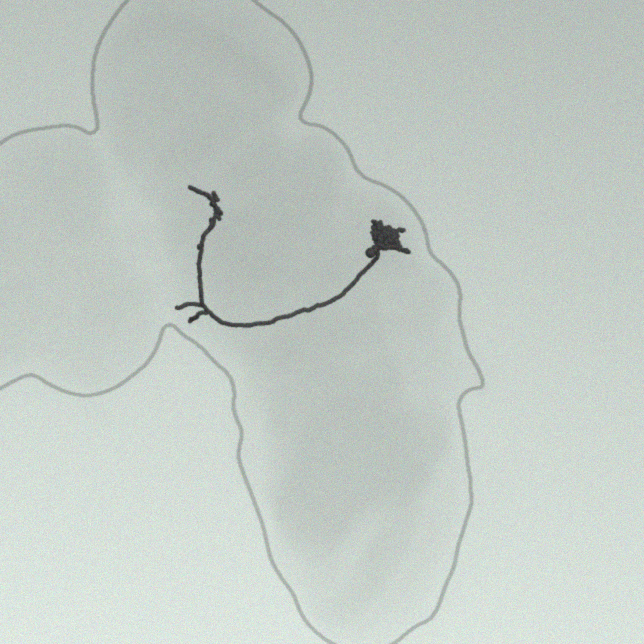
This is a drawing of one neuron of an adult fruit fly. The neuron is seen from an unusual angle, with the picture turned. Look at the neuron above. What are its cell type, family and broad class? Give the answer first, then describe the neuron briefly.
Its cell type is DC3_adPN. The family is hemilineage ALad1. This is a central-brain intrinsic neuron. The cell body can be seen in the middle of the picture. In this view it is wider than it is tall.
